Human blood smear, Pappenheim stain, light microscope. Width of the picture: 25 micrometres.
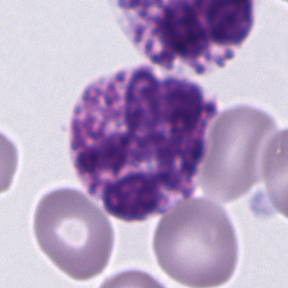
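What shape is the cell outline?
Roughly round, with a slightly bumpy edge.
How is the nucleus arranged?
It is divided into several lobes.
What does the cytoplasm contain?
Many coarse dark purple-blue granules, with pale pinkish-lilac cytoplasm showing between them.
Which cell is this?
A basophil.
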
